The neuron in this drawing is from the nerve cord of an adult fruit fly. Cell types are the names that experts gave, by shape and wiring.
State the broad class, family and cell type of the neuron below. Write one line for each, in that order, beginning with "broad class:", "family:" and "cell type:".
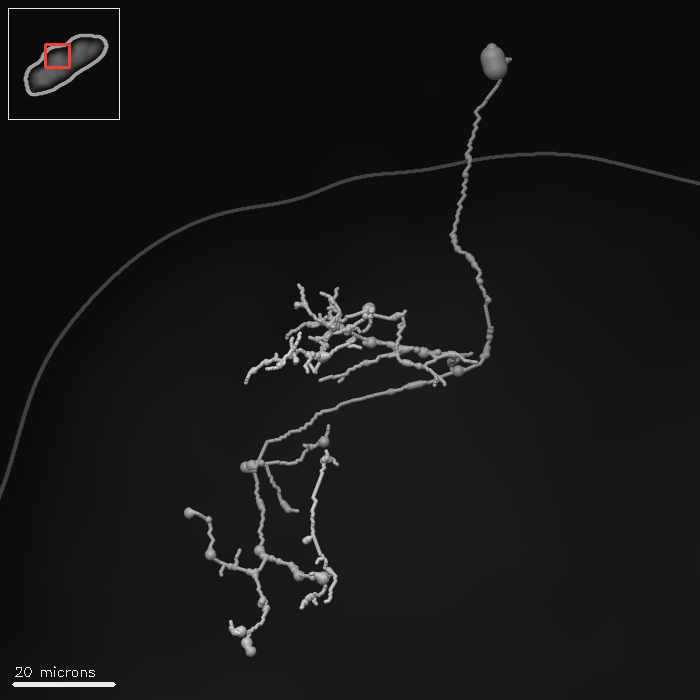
broad class: nerve-cord intrinsic neuron
family: hemilineage 20A.22A
cell type: IN20A.22A092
